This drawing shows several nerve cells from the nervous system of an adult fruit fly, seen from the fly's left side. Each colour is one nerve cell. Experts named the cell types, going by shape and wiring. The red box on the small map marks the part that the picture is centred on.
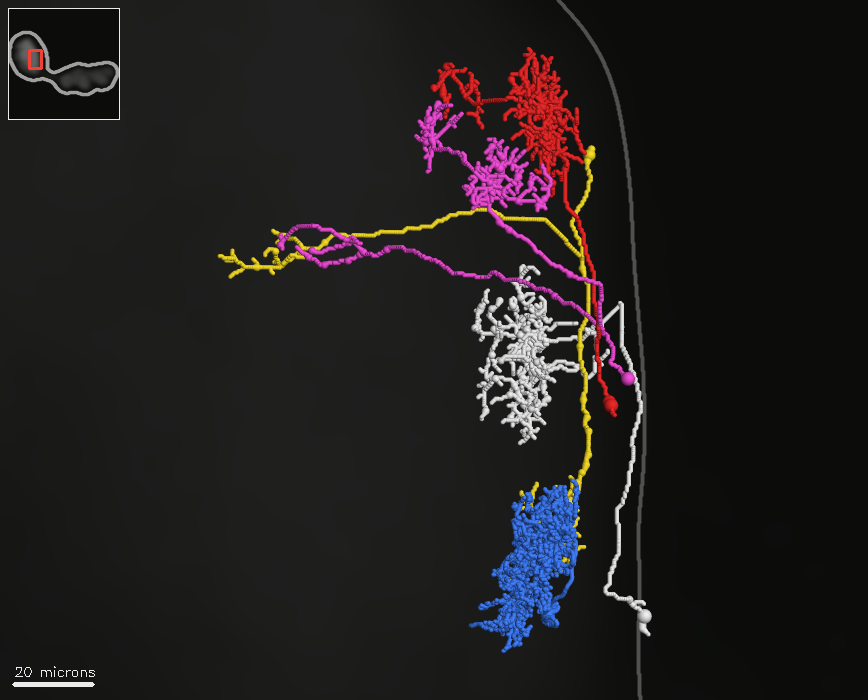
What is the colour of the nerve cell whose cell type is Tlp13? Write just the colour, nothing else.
red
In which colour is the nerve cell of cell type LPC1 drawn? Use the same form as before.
yellow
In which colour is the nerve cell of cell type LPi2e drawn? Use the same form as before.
white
